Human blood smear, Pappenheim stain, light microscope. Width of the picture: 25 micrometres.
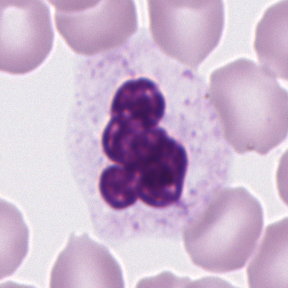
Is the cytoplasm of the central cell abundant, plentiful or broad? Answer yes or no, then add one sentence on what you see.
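Yes. The cytoplasm is abundant and surrounds the nucleus on all sides.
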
